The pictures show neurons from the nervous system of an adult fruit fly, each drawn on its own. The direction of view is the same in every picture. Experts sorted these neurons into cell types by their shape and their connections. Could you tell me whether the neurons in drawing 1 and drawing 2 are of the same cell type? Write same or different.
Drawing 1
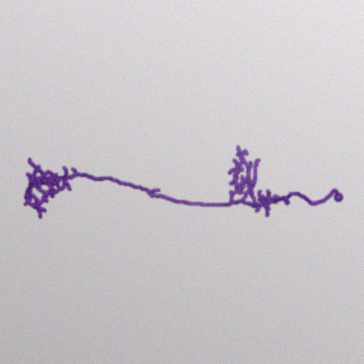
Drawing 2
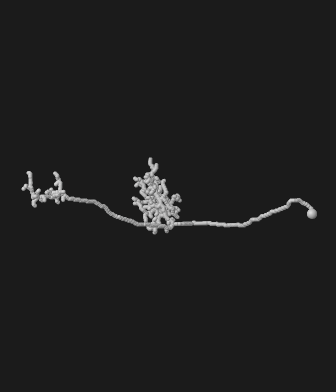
different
